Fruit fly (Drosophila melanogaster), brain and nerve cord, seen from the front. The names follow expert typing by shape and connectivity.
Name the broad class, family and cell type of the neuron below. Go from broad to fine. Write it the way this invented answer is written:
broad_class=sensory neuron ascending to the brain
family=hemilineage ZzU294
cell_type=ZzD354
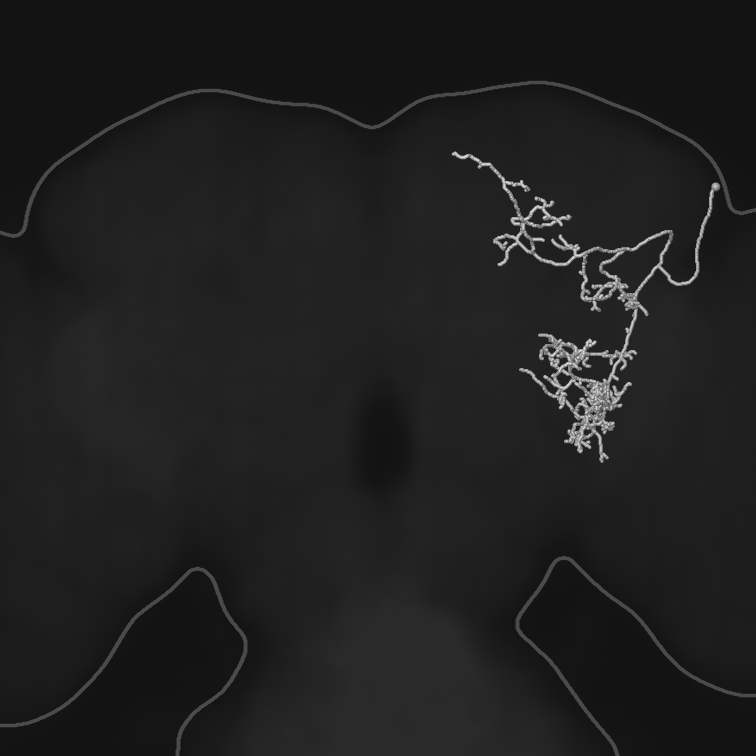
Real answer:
broad_class=central-brain intrinsic neuron
family=hemilineage LHl1
cell_type=AVLP762m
